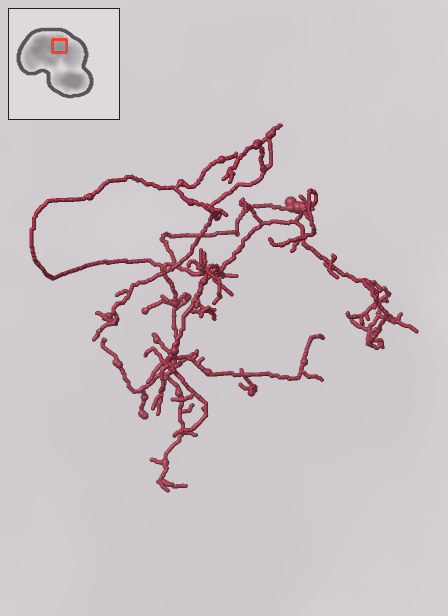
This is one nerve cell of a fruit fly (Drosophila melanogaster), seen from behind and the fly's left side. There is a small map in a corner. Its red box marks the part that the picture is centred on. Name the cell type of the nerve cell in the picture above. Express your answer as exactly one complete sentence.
Classified by cell type, this nerve cell is AVLP250.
